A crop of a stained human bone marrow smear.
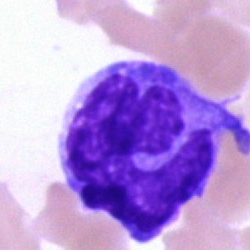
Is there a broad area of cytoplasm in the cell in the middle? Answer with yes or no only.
No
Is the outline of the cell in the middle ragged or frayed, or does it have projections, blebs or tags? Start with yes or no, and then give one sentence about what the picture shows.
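Yes. The cell is roughly round, with a tapering tail of cytoplasm reaching out to the right.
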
